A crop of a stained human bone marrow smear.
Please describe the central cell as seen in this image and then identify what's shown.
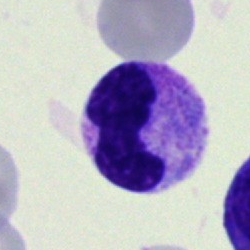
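Start with the outline, which is round and smooth. Inside, the nucleus lies toward the left, and its right side is indented, giving it a kidney-like shape. Its chromatin is dark and densely clumped. You are looking at a band neutrophil.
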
